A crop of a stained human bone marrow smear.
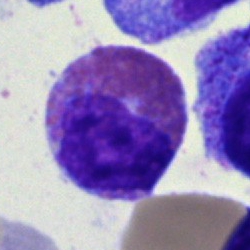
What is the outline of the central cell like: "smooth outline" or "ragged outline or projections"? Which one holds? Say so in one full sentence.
Smooth rather than rough is the outline of this cell.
